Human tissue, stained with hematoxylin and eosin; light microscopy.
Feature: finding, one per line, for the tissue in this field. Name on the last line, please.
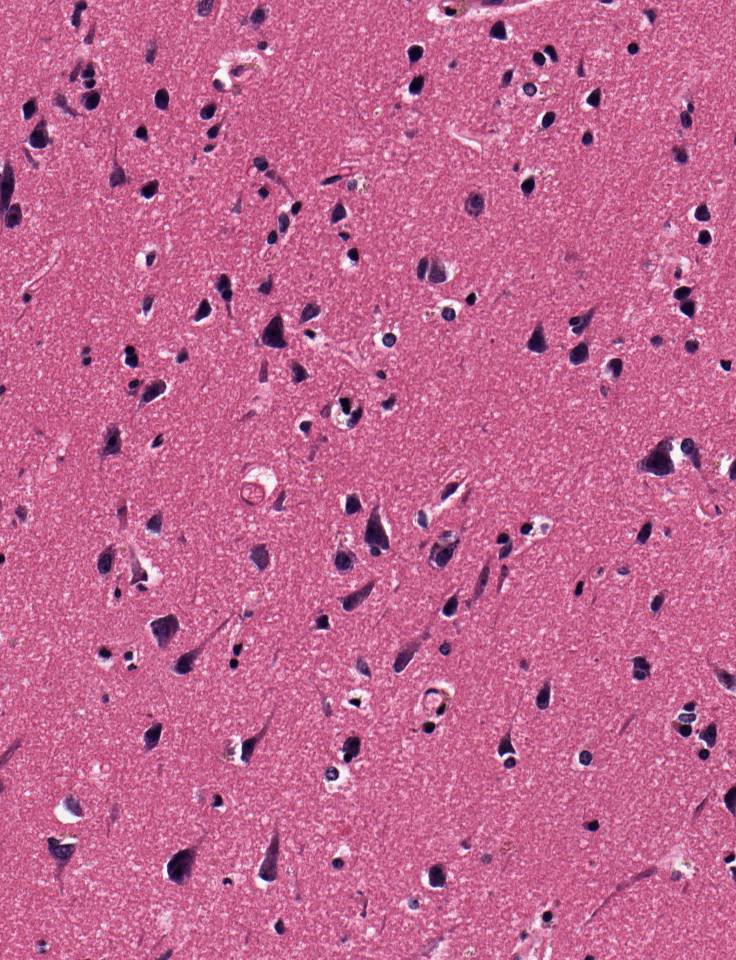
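Arrangement: cells single, fairly evenly scattered; no epithelium, glands or organised units
Matrix: continuous pink, finely granular, stippled with tiny pale dots, no fibre bundles
Neurons: many larger cells, triangular pyramid-shaped bodies
Small nuclei: numerous, round, dark, scant cytoplasm, consistent with glial cells; some beside neuron bodies
Name: cerebral cortex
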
